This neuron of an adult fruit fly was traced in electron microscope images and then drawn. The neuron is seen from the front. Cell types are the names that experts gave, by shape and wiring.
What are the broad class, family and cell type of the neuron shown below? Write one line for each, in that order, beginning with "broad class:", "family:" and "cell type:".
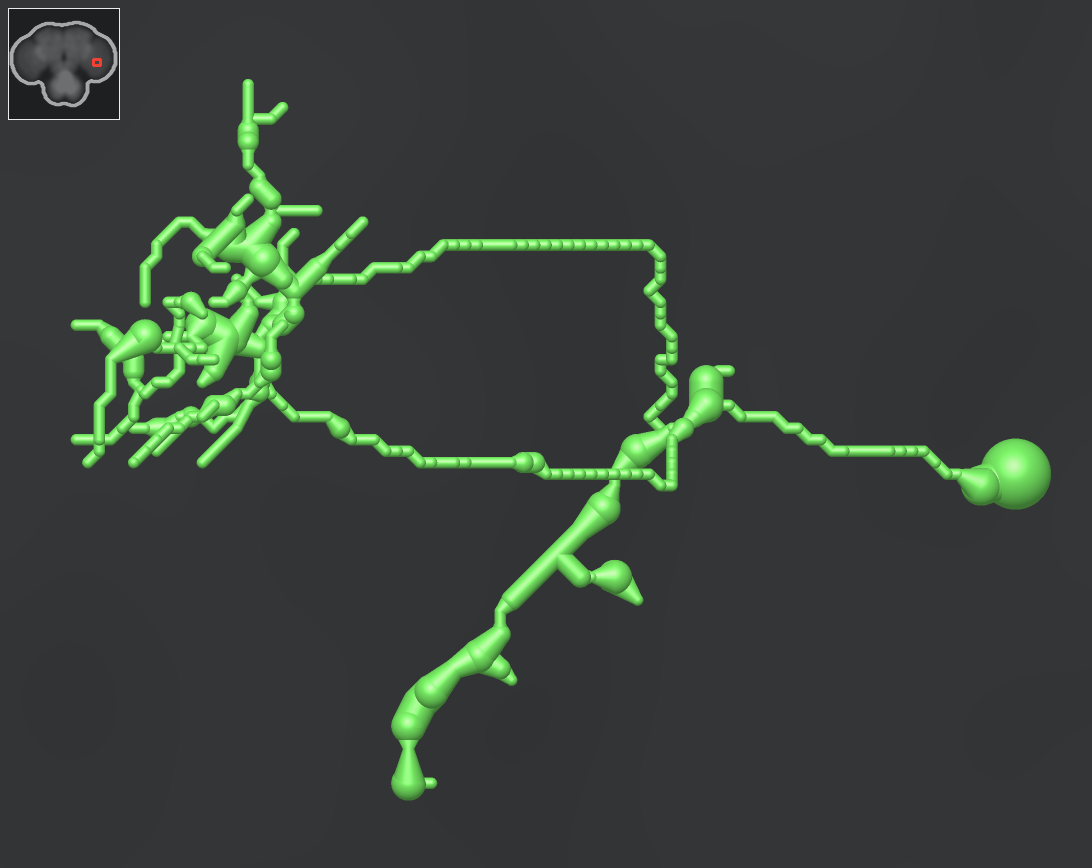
broad class: optic-lobe intrinsic neuron
family: T
cell type: T5c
